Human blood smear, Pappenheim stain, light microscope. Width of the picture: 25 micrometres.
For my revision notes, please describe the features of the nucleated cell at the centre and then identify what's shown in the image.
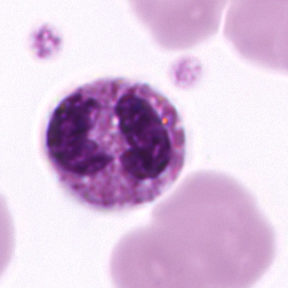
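Round and smooth in outline, the cell measures about 12 micrometres across. Its nucleus has two lobes lying side by side, left and right, with dark purple, densely clumped chromatin. Numerous lilac-purple granules fill the cytoplasm throughout. The cell is an eosinophil.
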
